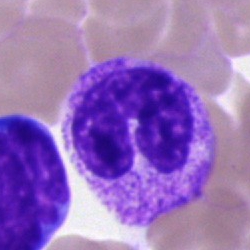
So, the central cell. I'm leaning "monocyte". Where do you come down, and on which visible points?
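Decisive point one: the chromatin is dark purple and coarsely clumped.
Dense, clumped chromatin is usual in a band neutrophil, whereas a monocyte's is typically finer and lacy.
Point two: no vacuoles are seen in the cytoplasm.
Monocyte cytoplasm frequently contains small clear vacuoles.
The cell is therefore a band neutrophil, not a monocyte. Remaining point: no nucleoli are visible in the nucleus.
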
